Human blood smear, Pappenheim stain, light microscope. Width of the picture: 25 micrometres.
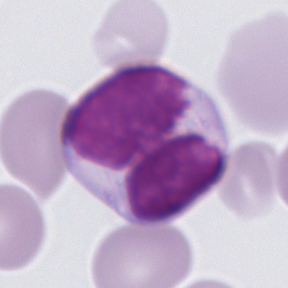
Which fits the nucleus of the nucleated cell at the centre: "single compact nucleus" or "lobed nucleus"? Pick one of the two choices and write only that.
Lobed nucleus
